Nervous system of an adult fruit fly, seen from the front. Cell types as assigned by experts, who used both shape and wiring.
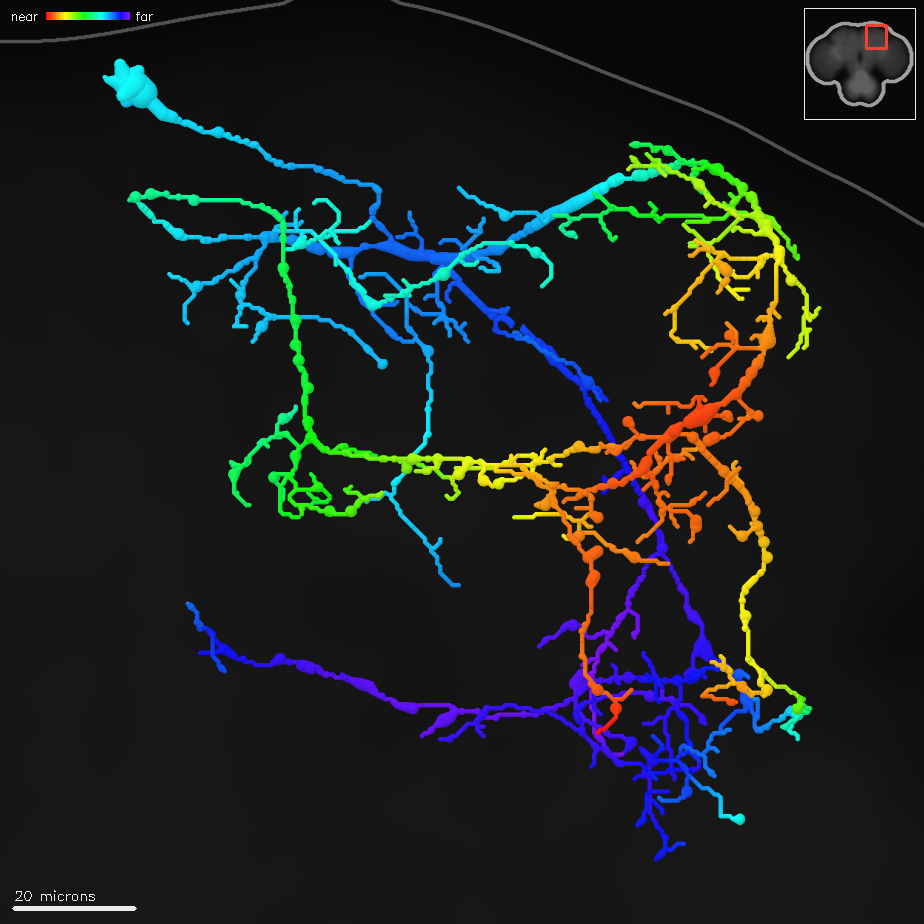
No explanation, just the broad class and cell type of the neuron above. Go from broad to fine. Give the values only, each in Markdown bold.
**central-brain intrinsic neuron**, **SLP459**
